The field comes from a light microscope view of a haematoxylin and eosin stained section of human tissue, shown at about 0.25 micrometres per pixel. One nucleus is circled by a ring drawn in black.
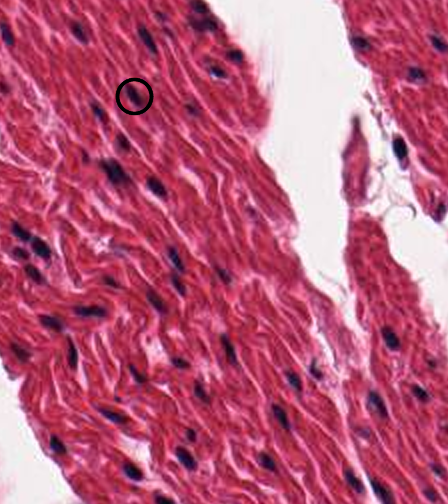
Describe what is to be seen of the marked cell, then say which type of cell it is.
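The nucleus is a dark, elongated oval whose long axis runs diagonally, in the same direction as the surrounding pink strands. The nucleus is about the same size and darkness as the other elongated nuclei scattered through the bundle. The cytoplasm is a deep pink-red, drawn out into a long, slender strand with no sharp border separating it from the neighbouring strands. The cell lies packed side by side and parallel with many similar pink strands, forming a dense bundle that runs diagonally across the field. The marked cell is a smooth muscle cell.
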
